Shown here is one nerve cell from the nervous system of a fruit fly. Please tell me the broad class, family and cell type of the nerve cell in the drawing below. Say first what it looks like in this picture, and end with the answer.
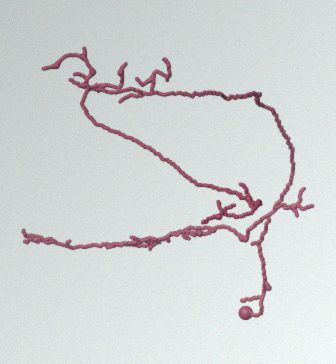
Its cell body lies at the lower right of the picture. As drawn here it is about as wide as it is tall. It is a visual projection neuron. The family is MeTu. The cell type is MeTu4c.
